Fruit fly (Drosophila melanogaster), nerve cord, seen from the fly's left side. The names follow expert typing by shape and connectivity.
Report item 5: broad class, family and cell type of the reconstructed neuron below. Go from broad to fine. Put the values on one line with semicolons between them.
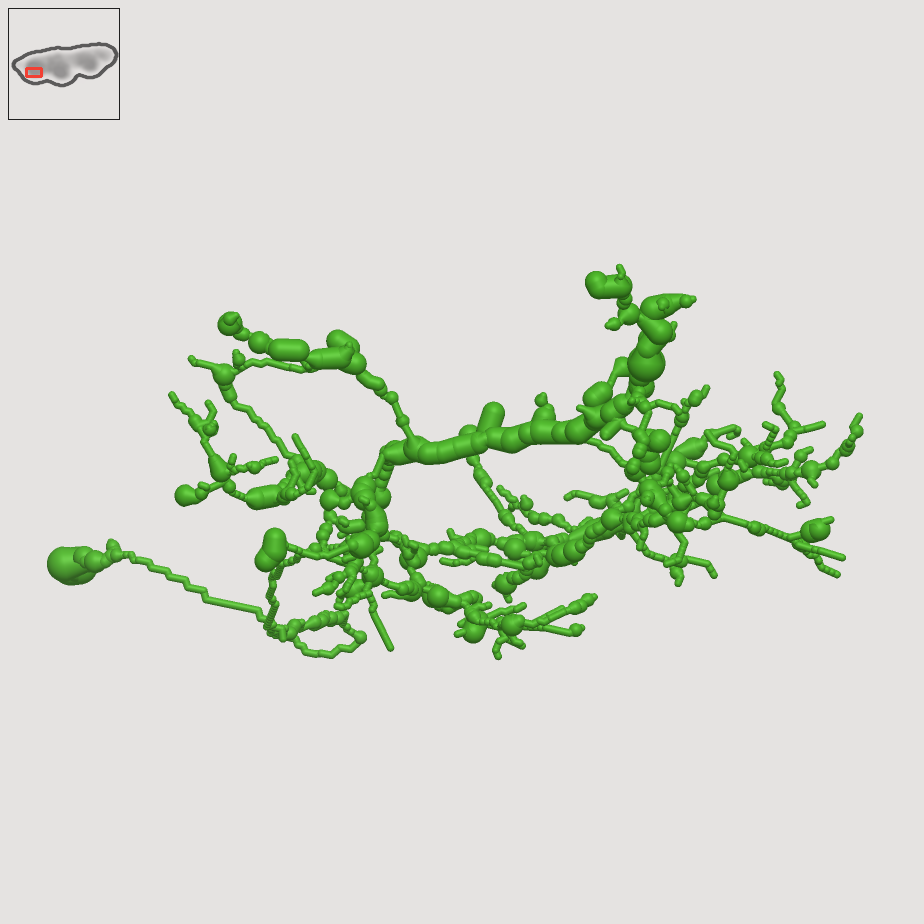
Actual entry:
nerve-cord intrinsic neuron; hemilineage 13B; IN13B065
